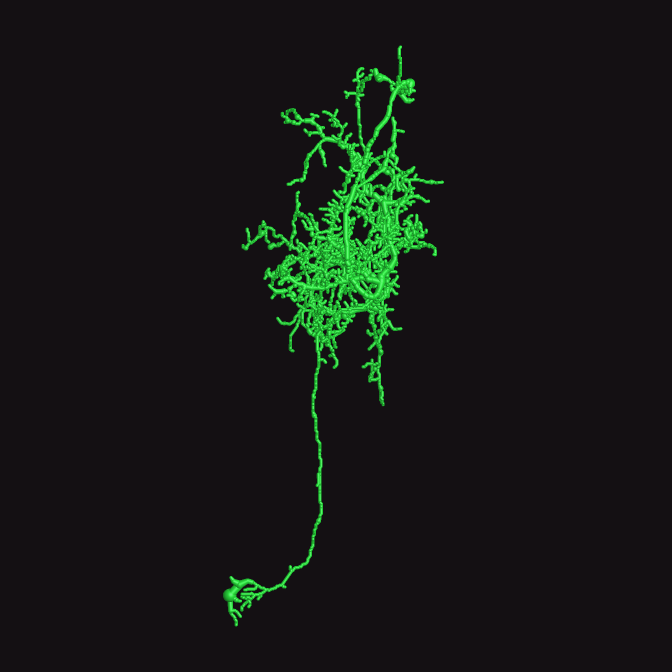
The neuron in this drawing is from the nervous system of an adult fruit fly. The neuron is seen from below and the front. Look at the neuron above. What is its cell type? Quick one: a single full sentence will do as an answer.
This neuron carries the cell type designation IN12A012.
